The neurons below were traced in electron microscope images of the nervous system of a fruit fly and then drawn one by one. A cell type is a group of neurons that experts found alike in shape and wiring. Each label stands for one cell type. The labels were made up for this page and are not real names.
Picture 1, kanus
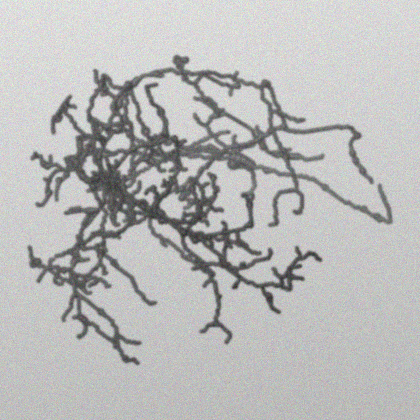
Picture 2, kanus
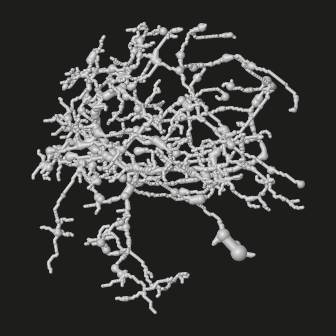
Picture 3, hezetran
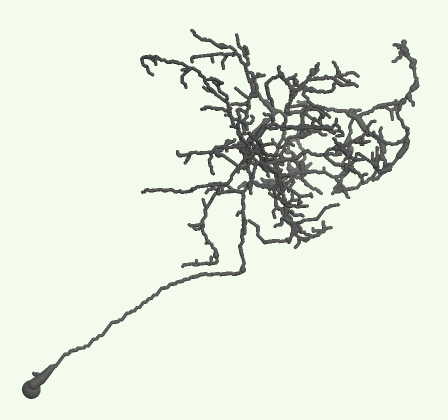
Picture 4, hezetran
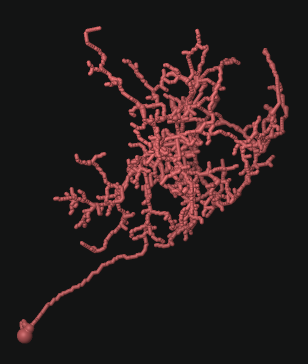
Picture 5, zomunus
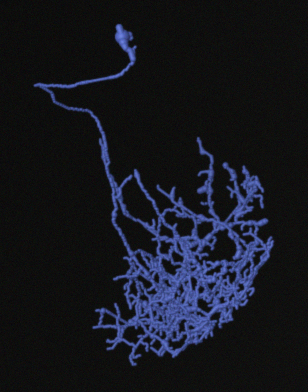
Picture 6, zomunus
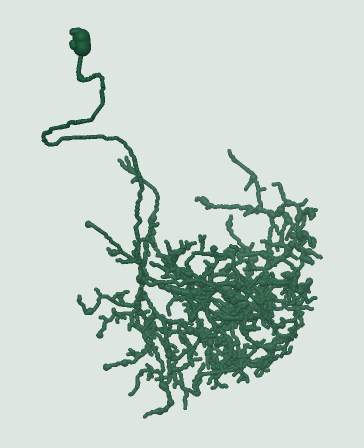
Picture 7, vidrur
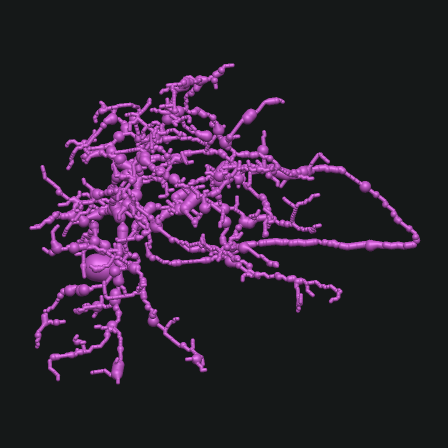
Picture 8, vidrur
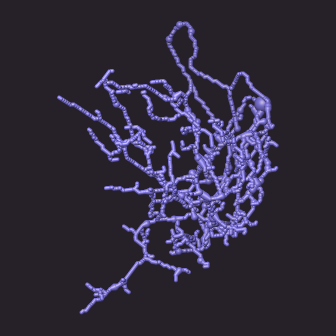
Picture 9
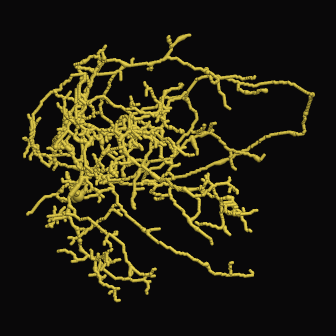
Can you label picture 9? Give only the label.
kanus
